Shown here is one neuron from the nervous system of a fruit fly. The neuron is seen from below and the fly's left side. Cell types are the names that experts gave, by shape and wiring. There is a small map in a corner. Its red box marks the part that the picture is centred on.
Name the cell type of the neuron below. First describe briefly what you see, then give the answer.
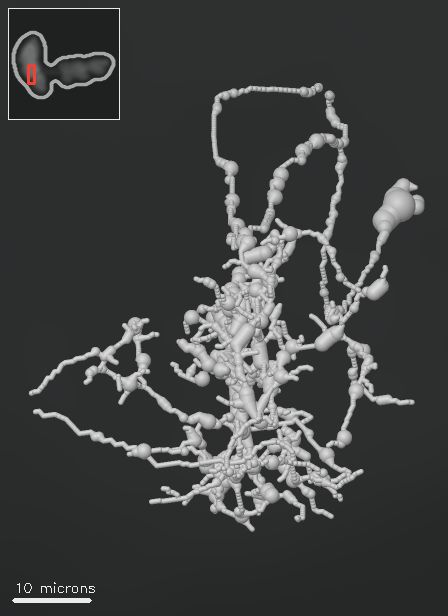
It lies in the brain. From top to bottom in the picture it spans about 60 microns. The picture shows dozens of branch ends. Its broad class is central-brain intrinsic neuron. It is of cell type WED001.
